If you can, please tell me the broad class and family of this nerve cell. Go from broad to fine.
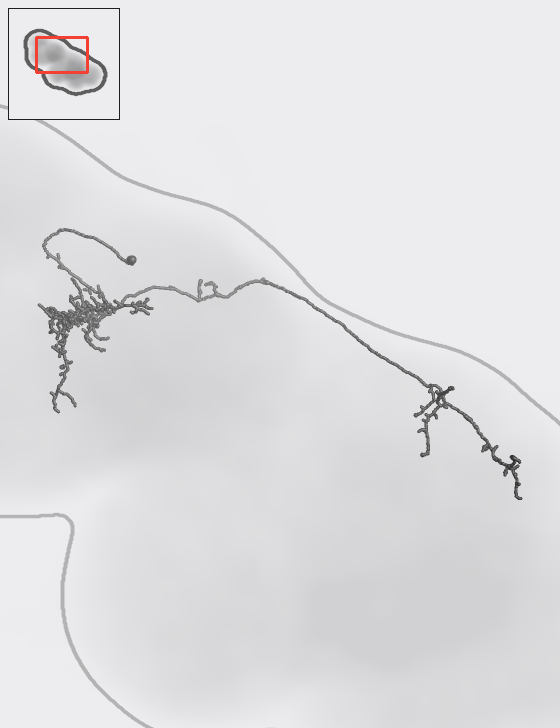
nerve-cord intrinsic neuron; hemilineage 19B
